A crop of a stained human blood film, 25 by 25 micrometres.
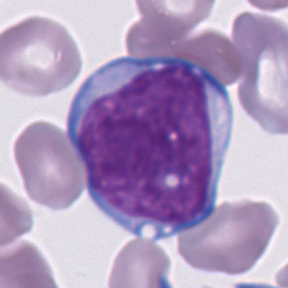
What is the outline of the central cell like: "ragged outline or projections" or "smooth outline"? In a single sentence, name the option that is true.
The border of this cell is smooth and even.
